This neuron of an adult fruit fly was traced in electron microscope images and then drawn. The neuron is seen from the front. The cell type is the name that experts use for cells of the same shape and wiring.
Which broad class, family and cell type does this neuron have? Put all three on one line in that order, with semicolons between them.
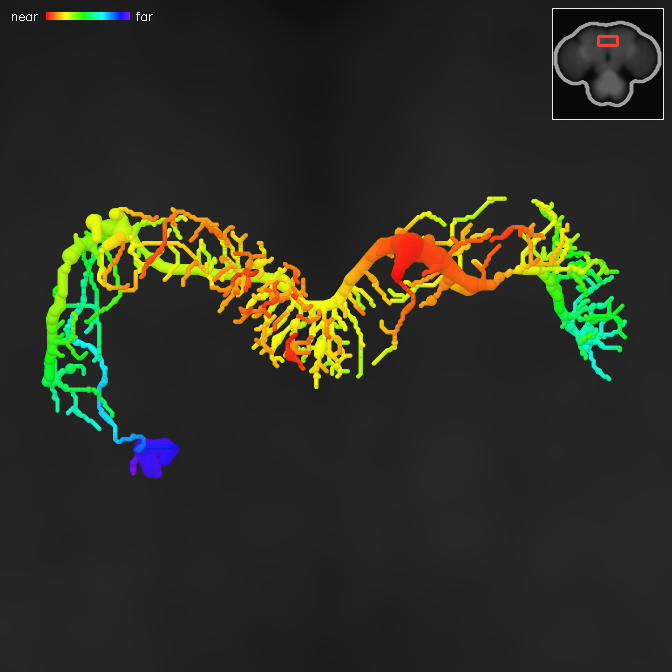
central-brain intrinsic neuron; hemilineage PBp1; Delta7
